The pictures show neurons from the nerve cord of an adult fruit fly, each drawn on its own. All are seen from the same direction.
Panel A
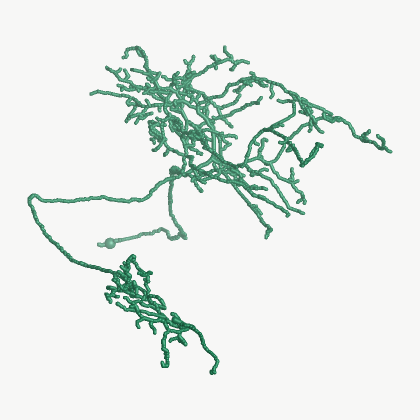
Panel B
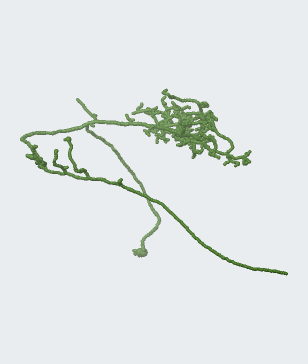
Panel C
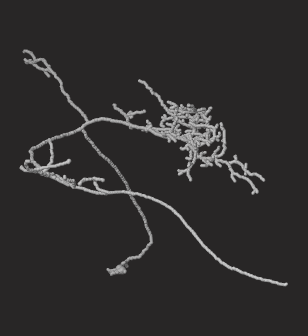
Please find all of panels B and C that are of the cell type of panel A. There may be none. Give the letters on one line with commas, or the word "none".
none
